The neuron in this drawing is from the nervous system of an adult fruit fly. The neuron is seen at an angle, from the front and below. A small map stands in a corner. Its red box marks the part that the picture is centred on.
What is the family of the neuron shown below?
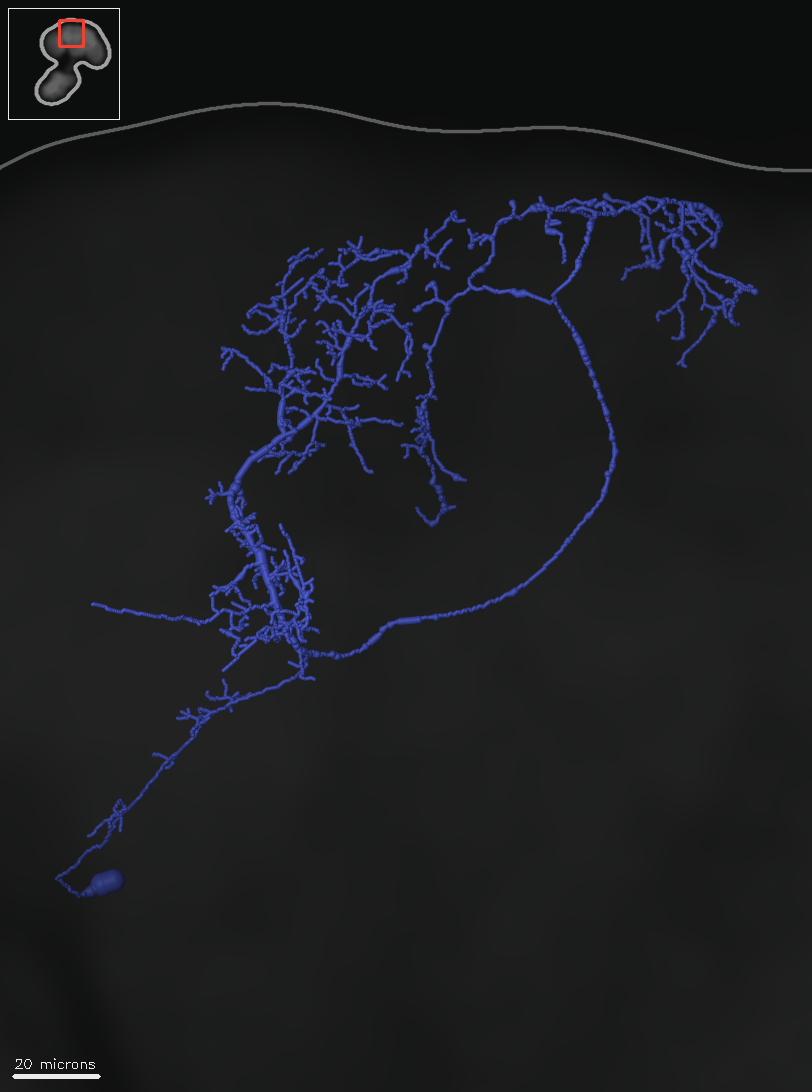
hemilineage VLPl&p1_posterior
